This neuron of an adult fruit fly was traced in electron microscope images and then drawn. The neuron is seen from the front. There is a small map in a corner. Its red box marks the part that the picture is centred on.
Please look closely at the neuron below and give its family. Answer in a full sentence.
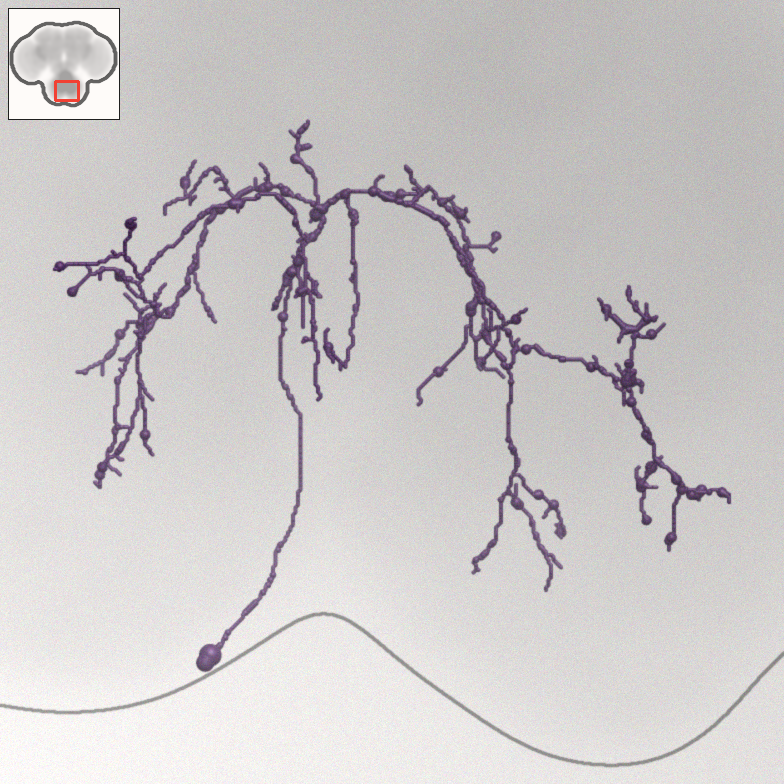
The family is hemilineage 12B.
